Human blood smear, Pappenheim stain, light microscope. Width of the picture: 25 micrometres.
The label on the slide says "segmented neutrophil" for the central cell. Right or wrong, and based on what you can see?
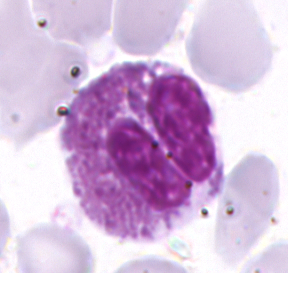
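No: this central cell is an eosinophil, not a segmented neutrophil. The deciding feature is the nucleus, which has two lobes.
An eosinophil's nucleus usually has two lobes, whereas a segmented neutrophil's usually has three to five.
The lobe count therefore speaks for eosinophil and against segmented neutrophil. The roughly round outline is also in keeping with eosinophil.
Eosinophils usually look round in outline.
Densely packed pinkish-purple granules fill the cytoplasm. The nuclear chromatin stains dark purple, and no nucleoli are visible.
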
